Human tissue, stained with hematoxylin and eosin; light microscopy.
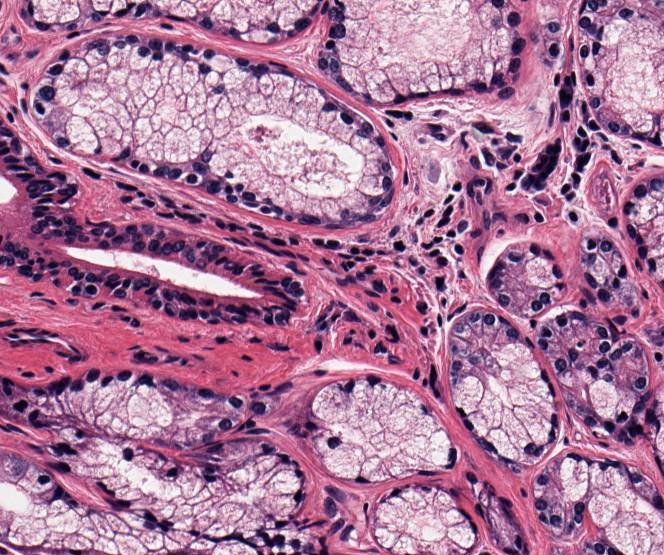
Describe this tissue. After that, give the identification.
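Rounded and elongated glandular units fill the whole field, parted by bands of pink fibrous stroma. Most cells are pale, foamy and bubbly, as mucous cells typically are, their small dark nuclei pressed flat against each unit's outer edge. It's minor salivary gland.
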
